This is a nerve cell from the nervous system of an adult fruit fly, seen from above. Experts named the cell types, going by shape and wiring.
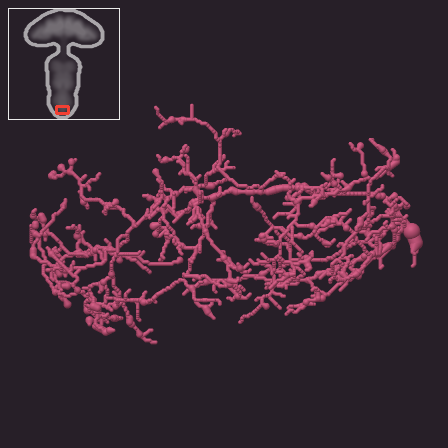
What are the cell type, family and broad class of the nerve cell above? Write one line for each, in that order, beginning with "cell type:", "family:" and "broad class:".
cell type: IN06A031
family: hemilineage 06A
broad class: nerve-cord intrinsic neuron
